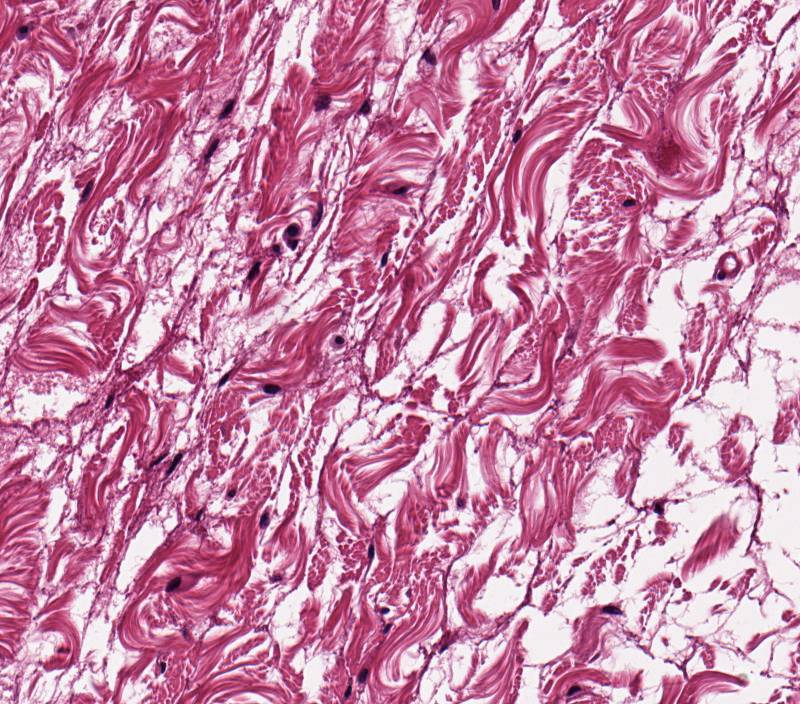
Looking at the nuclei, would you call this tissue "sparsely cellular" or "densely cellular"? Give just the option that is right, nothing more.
Sparsely cellular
